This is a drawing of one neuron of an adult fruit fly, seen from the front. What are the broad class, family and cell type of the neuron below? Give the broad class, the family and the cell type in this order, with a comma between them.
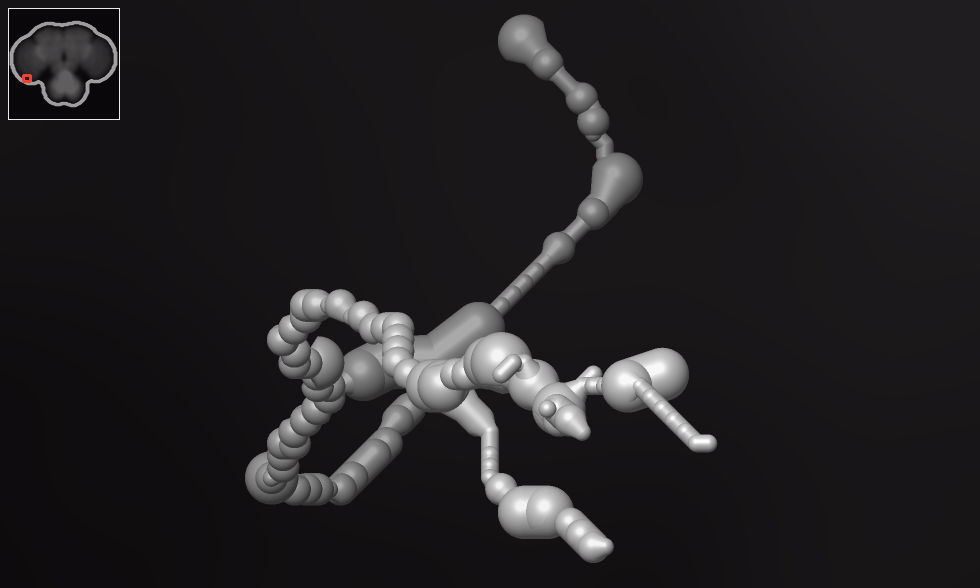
optic-lobe intrinsic neuron, L, L4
